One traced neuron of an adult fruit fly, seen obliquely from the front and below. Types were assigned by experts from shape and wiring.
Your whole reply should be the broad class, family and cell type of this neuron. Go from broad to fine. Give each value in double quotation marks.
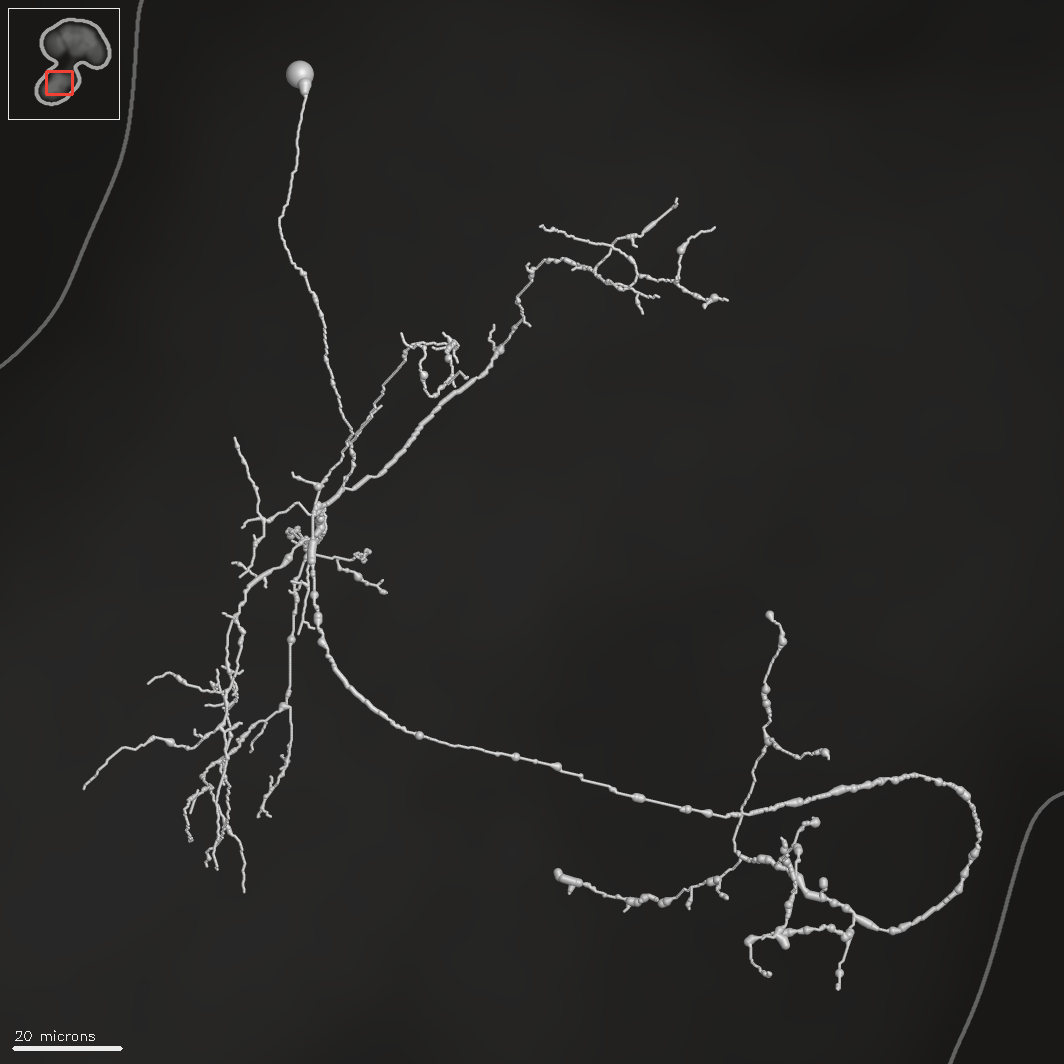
"nerve-cord intrinsic neuron", "hemilineage 01A", "IN01A054"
